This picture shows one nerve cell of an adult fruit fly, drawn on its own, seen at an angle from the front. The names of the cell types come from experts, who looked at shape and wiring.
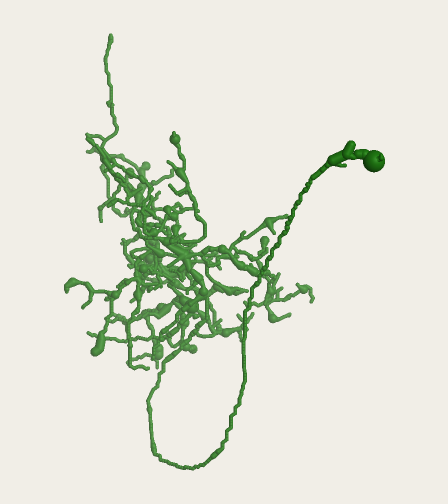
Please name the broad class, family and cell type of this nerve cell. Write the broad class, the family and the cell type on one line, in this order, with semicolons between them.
central-brain intrinsic neuron; hemilineage VLPl4_dorsal; LHAV4a4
